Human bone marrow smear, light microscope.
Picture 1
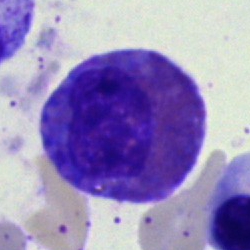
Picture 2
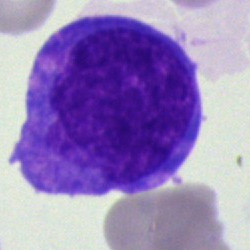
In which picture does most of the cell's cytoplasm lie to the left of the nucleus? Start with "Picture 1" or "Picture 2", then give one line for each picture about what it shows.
Picture 2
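Picture 1: The rim of cytoplasm is wider on the right side of the nucleus than on the left.
Picture 2: The nucleus sits toward the upper right, leaving the widest rim of cytoplasm at the lower left.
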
